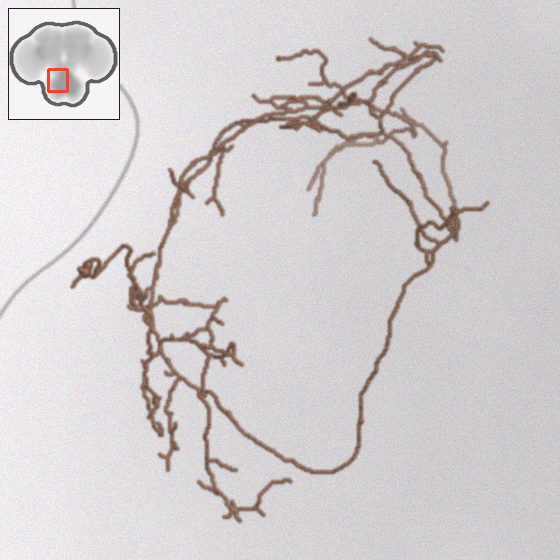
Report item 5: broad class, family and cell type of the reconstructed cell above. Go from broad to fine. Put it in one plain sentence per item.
A nerve-cord intrinsic neuron of hemilineage 17A, type IN17A116.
